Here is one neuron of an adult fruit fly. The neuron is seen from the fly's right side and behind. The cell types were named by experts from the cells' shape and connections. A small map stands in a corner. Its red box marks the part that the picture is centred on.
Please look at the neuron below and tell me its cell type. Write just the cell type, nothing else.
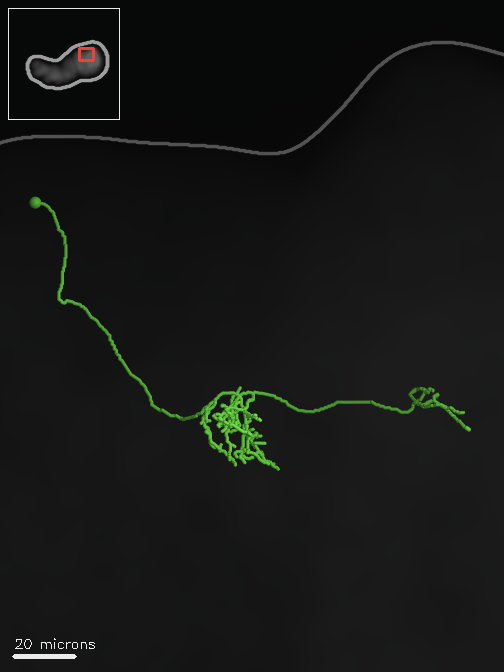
FC1C_b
